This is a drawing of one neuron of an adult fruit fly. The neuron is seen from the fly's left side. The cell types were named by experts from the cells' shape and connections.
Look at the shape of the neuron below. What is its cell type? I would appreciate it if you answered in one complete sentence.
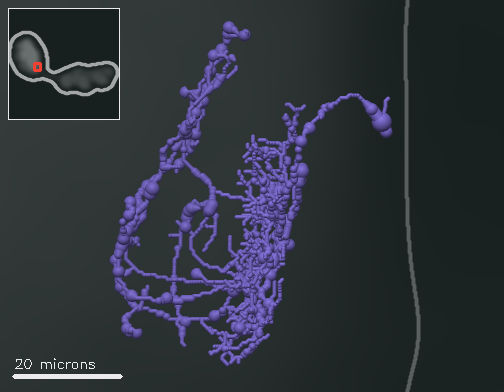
The neuron is of cell type LPi4a.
